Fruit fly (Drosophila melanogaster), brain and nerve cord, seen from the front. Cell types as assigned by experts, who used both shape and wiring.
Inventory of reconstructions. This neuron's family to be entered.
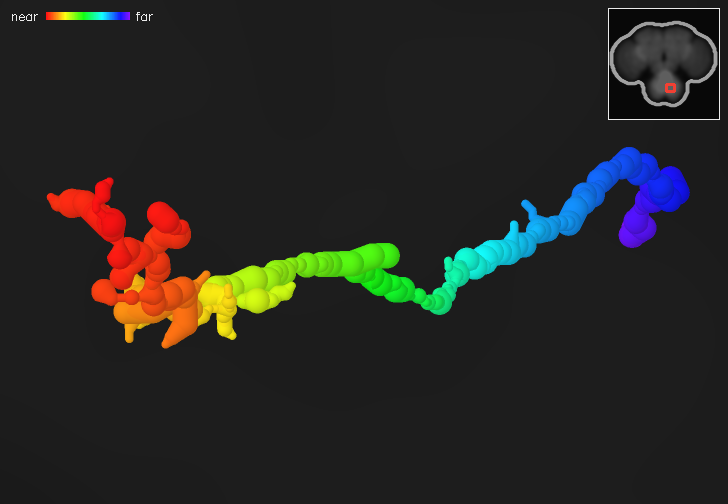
class mechanosensory proprioceptive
